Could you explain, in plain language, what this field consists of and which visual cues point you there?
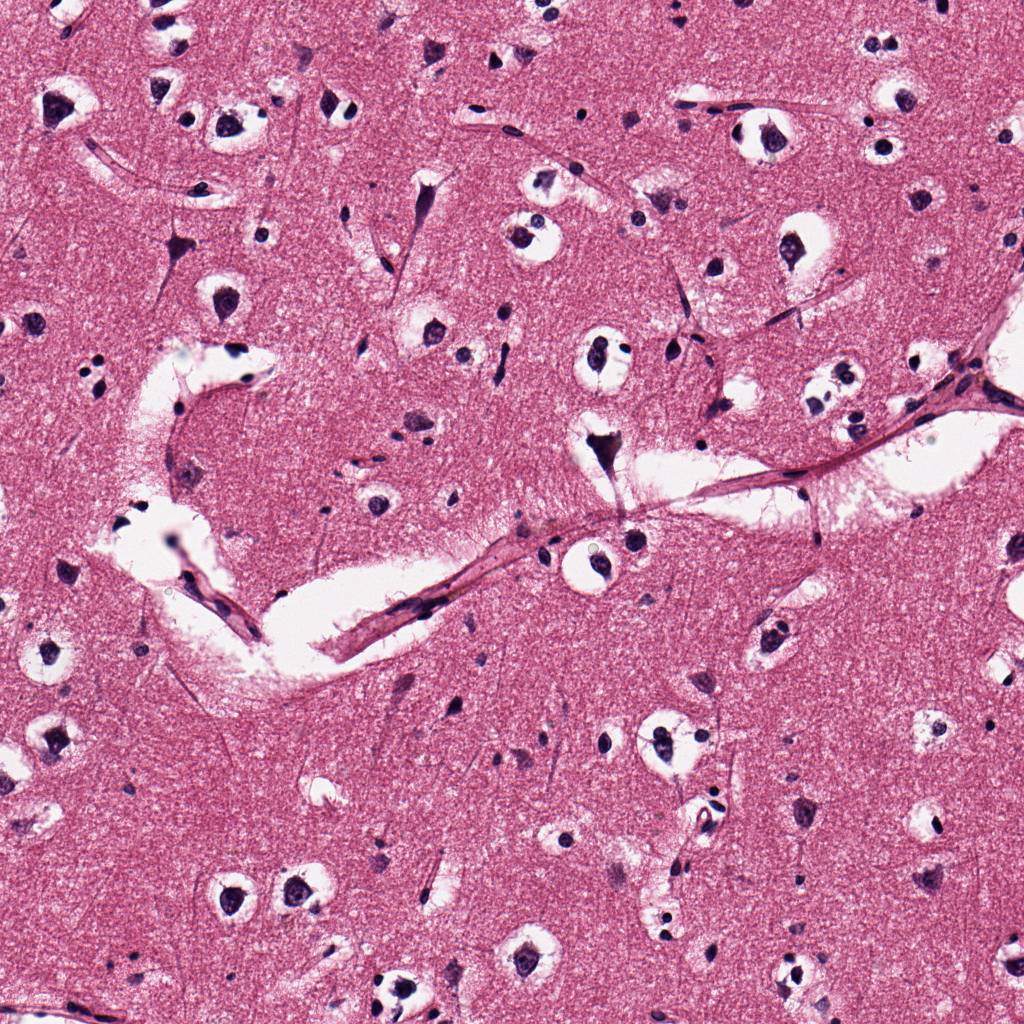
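Cerebral cortex. Finely fibrillary pink background throughout, cells scattered singly, no epithelium or glands.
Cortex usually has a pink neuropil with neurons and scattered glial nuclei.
Fine thin pink processes run through it in varied directions, not parallel bundles. Many small round dark nuclei, no visible cytoplasm around them. A vessel sits in a wide clear space, apart from the pink background.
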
